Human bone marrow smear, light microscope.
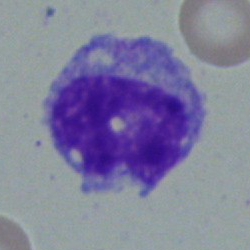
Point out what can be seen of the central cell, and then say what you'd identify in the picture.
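Big nucleus here, filling most of the cell and sitting low, with a small round clear spot near its middle. The pale bluish cytoplasm is widest above it, with a pale clear area near the top of the cell. That's a monocyte.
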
